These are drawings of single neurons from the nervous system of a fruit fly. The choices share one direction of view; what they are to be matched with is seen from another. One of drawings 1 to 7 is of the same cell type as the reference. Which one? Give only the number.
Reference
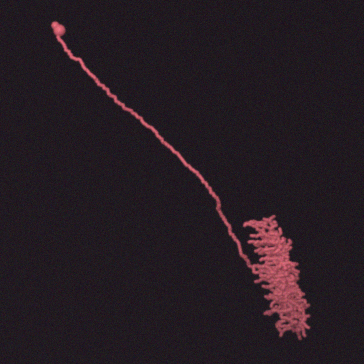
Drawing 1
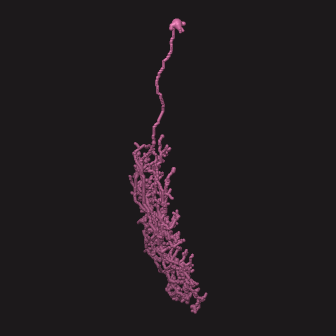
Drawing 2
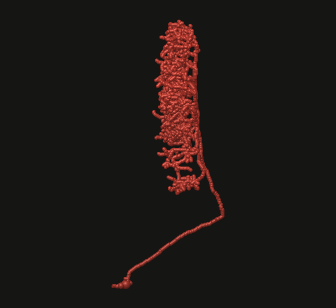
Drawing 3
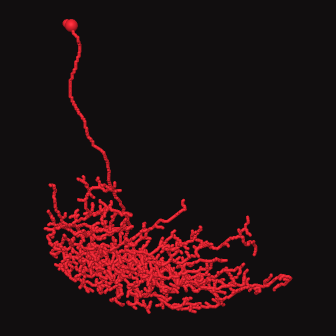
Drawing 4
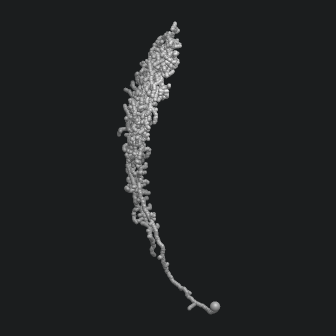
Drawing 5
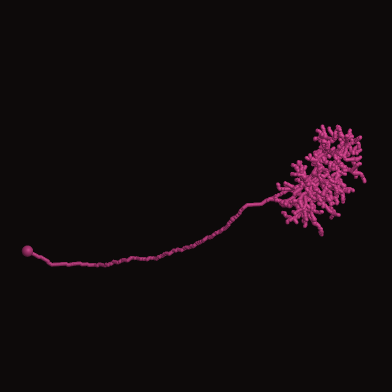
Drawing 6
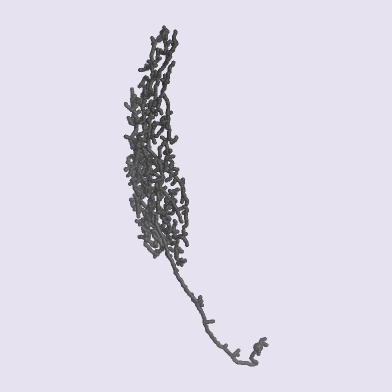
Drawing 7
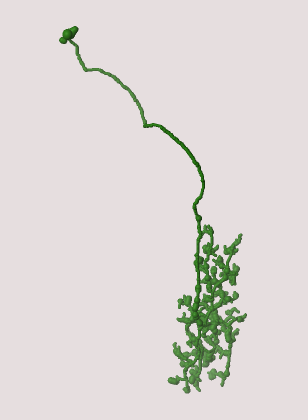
5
